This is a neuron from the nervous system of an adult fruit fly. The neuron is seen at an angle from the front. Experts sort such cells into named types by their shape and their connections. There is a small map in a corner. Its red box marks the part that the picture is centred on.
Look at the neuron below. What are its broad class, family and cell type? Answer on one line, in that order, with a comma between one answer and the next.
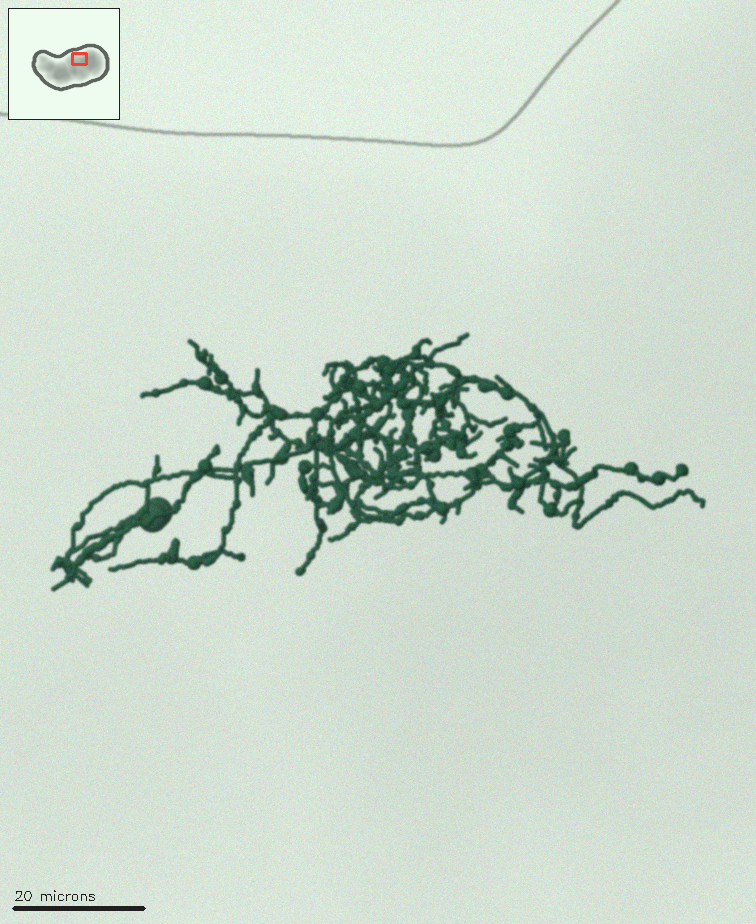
central-brain intrinsic neuron, hemilineage DM4_dorsal, SMP403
